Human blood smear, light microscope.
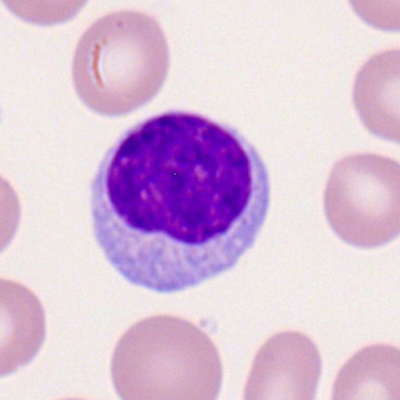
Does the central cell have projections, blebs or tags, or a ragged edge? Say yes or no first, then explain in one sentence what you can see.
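No. The cell surface shows no projections.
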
